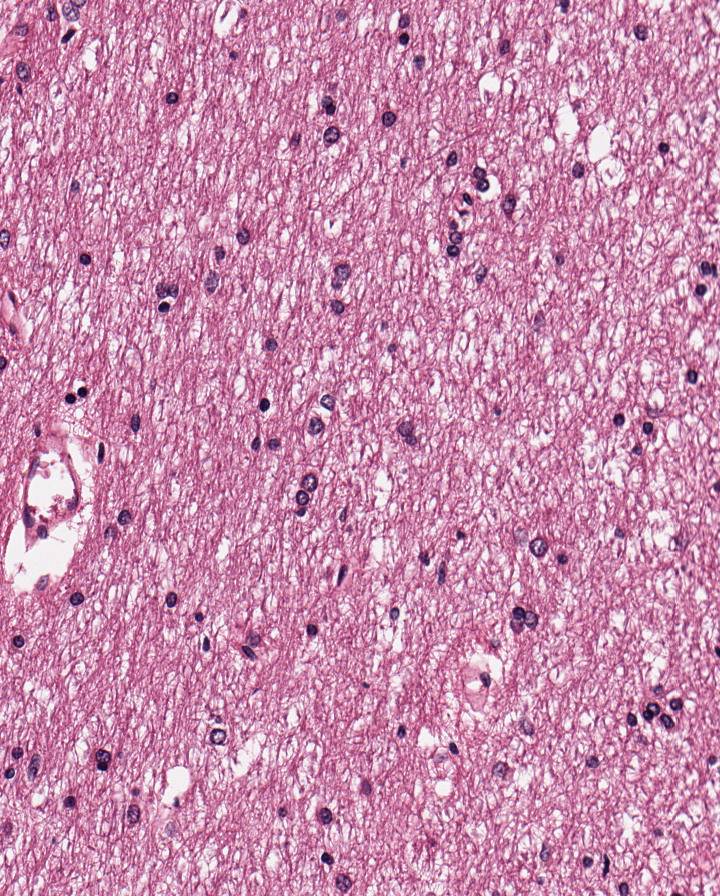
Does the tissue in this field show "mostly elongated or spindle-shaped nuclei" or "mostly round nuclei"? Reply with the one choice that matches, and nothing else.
Mostly round nuclei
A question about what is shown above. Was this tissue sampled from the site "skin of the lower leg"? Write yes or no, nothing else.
no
